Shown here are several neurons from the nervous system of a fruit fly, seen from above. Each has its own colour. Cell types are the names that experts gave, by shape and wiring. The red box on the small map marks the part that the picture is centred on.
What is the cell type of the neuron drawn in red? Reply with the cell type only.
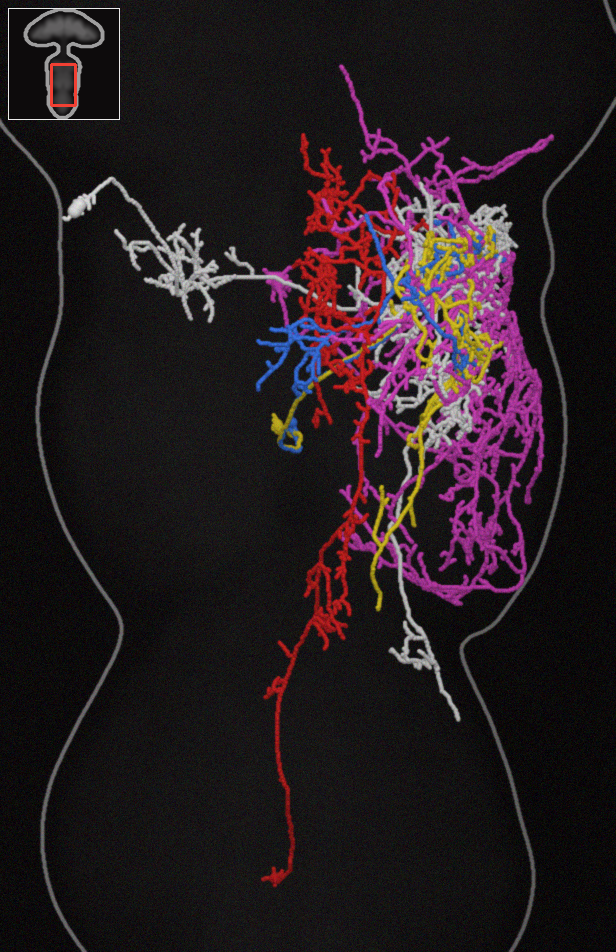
IN06B066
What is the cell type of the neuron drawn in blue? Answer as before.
IN06B079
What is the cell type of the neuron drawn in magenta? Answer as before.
IN13B008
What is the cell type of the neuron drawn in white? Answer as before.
IN01A017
